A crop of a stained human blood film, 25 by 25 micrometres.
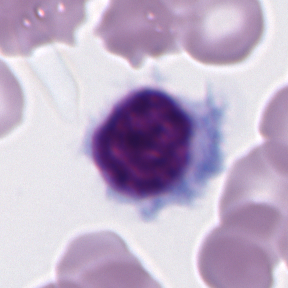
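Hairy cell: you'll notice fine, hair-like projections fringing the edge of the cytoplasm, mostly on the right and lower side. The cytoplasm makes a wider band on the right than on the left and shows no granules. No nucleolus can be made out.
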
